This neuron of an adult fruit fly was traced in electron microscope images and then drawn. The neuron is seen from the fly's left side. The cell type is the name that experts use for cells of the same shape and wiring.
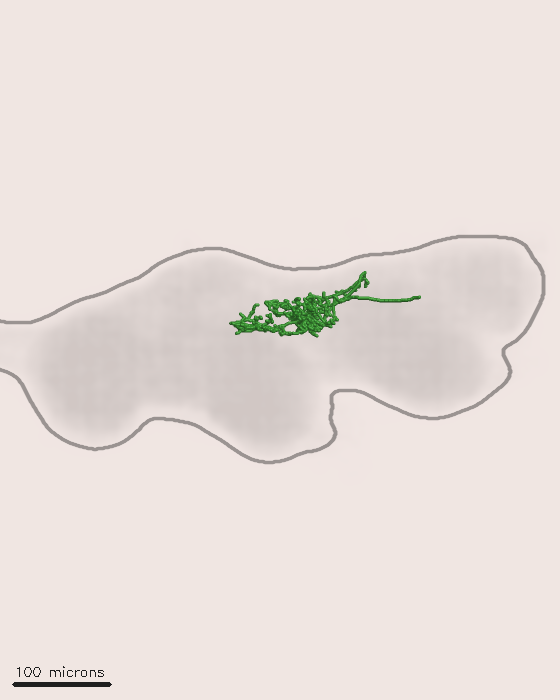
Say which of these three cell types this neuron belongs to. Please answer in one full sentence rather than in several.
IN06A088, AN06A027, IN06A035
This neuron has been assigned cell type IN06A035.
